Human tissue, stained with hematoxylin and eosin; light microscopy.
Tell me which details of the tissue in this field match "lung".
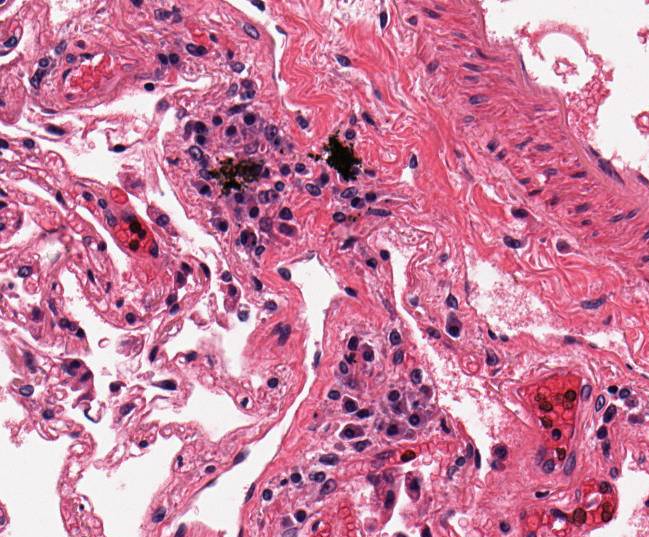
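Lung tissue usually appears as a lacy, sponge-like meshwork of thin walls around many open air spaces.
In this lung, thin branching septa outlining empty spaces across the left and lower field match that pattern. The upper right does not: denser pink fibrous tissue fills it, made of wavy fibres with scattered elongated dark nuclei. Pigment sits within a crowded cluster of cells with dark round to oval nuclei. A second dense cell patch, with round dark nuclei, lies in the lower centre.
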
